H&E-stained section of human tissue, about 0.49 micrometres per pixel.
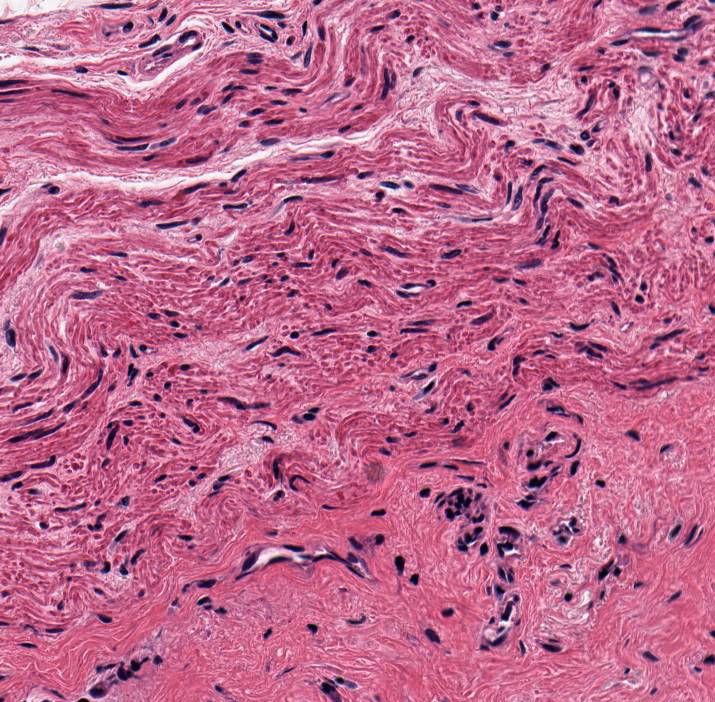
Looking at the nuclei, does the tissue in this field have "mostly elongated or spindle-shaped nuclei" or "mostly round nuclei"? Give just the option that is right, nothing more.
Mostly elongated or spindle-shaped nuclei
